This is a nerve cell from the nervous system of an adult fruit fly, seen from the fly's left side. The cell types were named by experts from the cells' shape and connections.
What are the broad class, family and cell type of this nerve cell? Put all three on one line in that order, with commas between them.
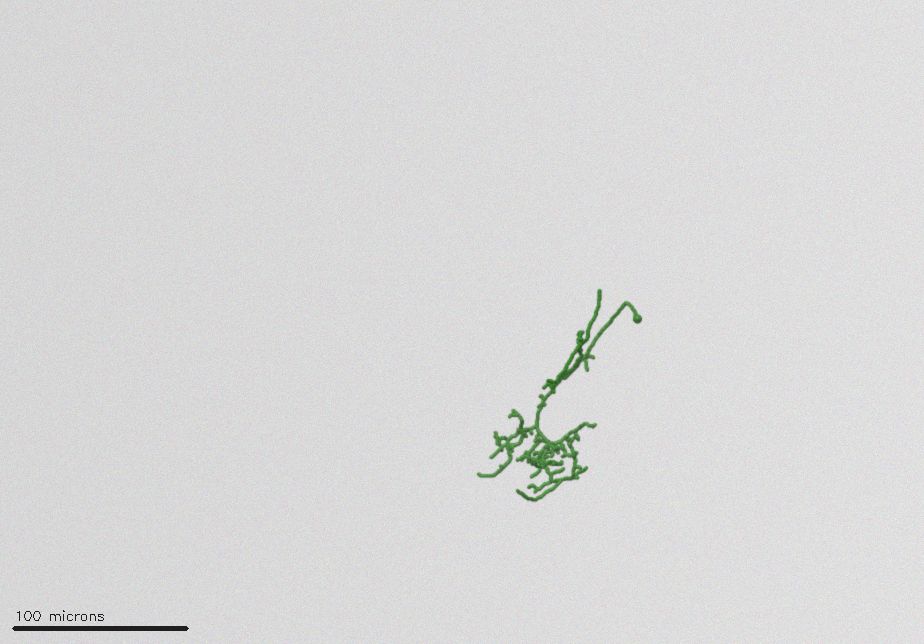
central-brain intrinsic neuron, hemilineage DM4_ventral, CB2050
